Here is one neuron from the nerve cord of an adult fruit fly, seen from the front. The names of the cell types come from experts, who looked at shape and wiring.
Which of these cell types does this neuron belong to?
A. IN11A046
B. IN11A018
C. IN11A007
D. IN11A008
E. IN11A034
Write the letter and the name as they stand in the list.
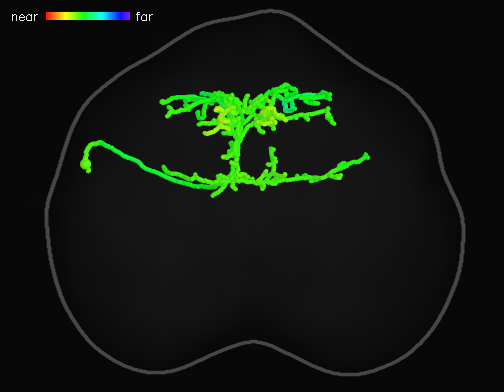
B. IN11A018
